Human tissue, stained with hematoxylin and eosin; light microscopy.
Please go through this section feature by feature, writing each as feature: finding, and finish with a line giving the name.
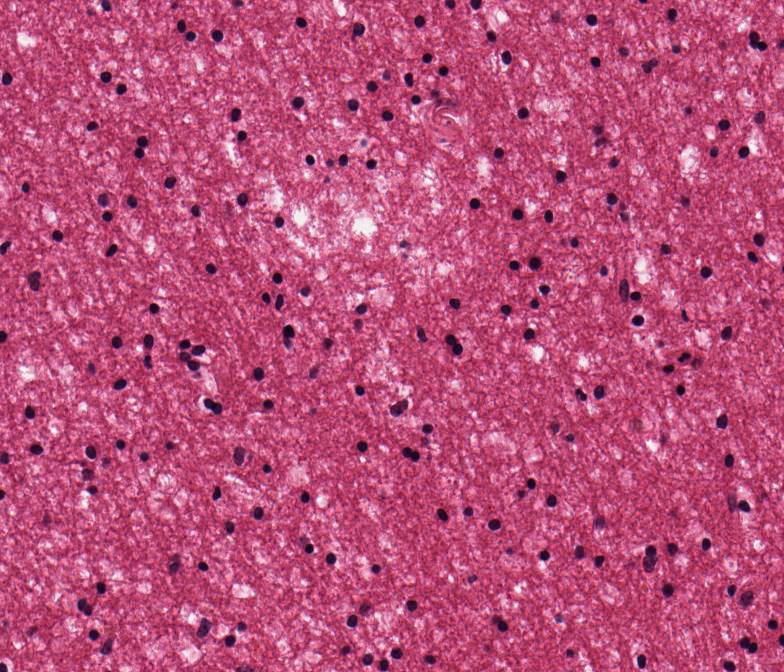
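Background: pink, finely fibrillary neuropil across the whole field
Nuclei: small, round, darkly stained, fairly evenly scattered, little variation in size
Cells: naked glial-type nuclei with scant or no visible cytoplasm
Vessels: no large thick-walled vessels visible
Name: cerebral cortex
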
